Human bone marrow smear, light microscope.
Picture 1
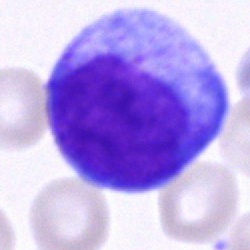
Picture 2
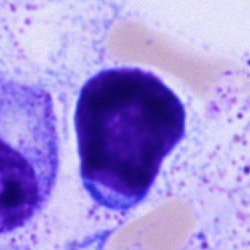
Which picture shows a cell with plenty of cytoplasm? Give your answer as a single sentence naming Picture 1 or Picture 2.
Picture 1 contains a cell with a broad area of cytoplasm.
